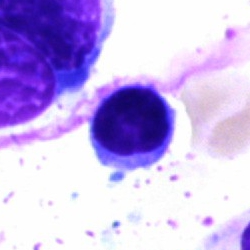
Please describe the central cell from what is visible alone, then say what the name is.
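Starting with the nucleus, the chromatin looks dense and stains dark purple. The cytoplasm makes only a thin rim around it, and that rim is blue. Following the rim round, I'd say it is widest along the lower edge of the cell. So this is a lymphocyte.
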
